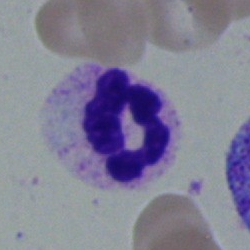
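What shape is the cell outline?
Round.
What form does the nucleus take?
A closed ring around a clear central hole.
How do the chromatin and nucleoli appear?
The chromatin is dense and dark purple; no nucleoli are visible.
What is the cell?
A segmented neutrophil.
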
